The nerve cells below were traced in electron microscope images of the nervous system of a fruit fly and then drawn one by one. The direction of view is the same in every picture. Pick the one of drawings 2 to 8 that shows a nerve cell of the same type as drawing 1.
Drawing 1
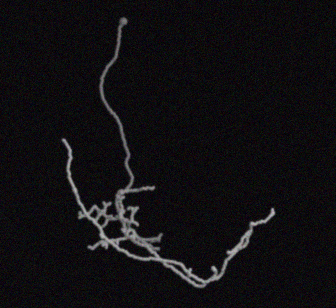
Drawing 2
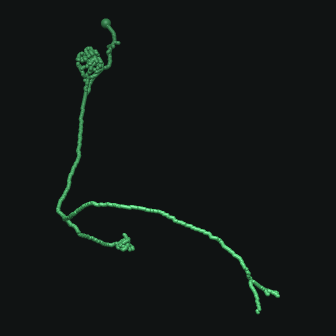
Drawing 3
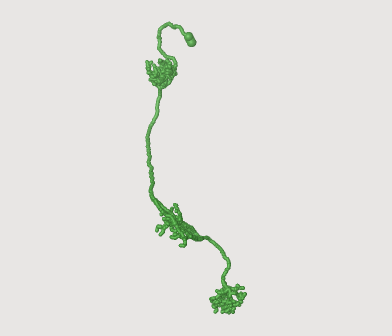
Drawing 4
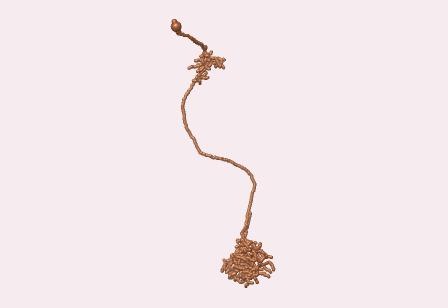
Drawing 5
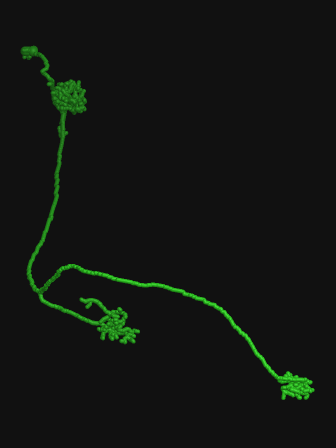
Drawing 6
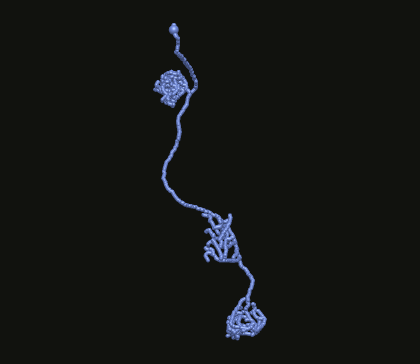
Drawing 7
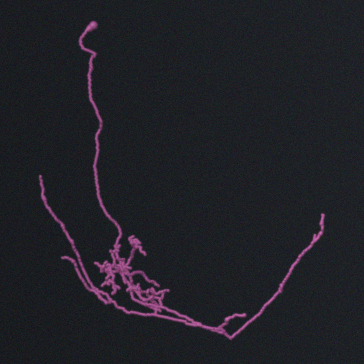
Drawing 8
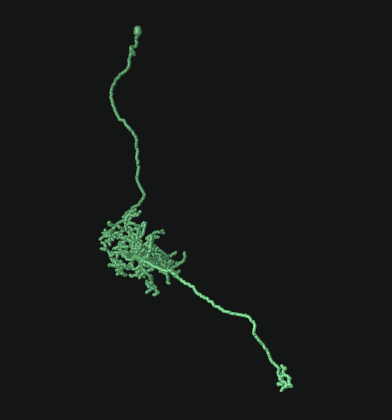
Drawing 7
